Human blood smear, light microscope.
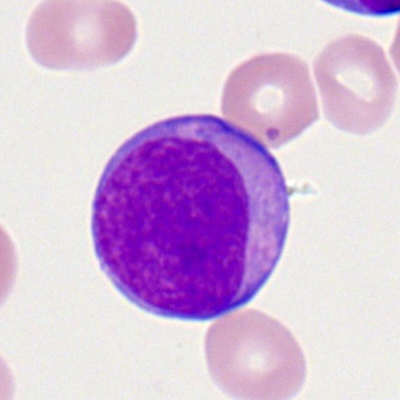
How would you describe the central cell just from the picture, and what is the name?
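First, the outline is round and smooth. Second, the chromatin shows a fine, stippled pattern with no large dark clumps. Third, the cytoplasm lies as a crescent on the right side of the cell, pale bluish-lilac with a deeper blue rim at the edge. This is a myeloblast.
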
